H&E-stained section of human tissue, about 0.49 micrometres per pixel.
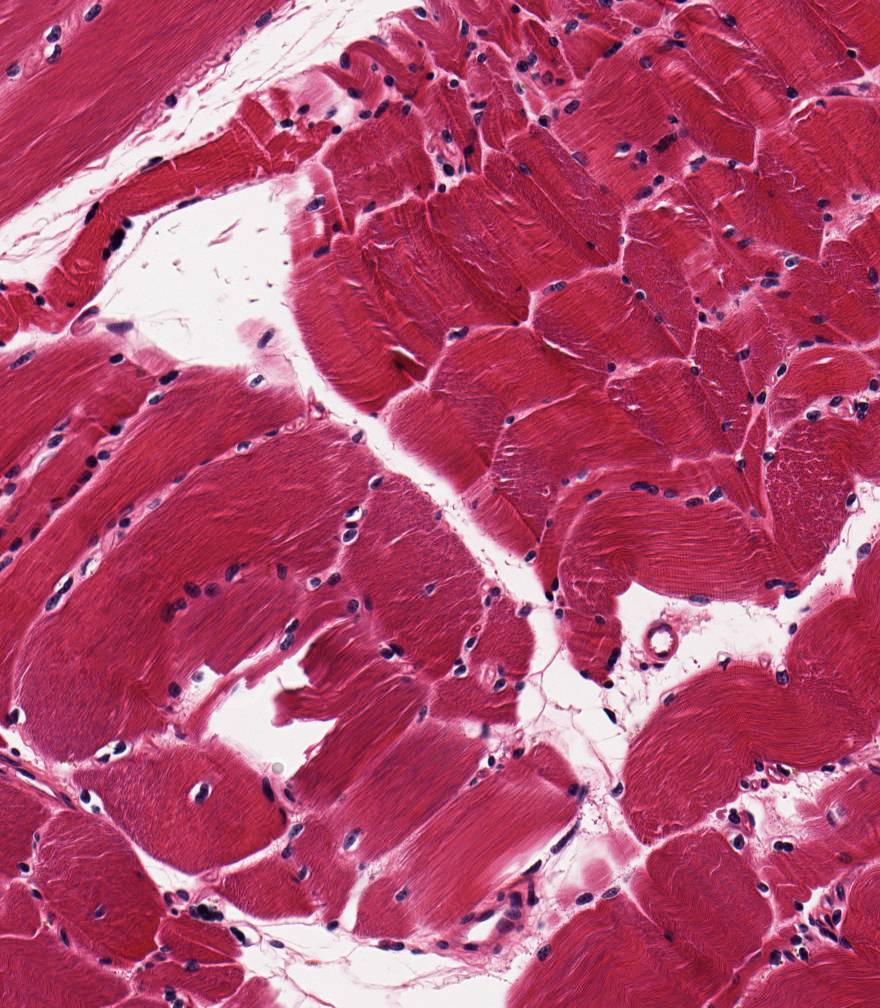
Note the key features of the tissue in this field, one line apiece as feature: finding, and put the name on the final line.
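Fibres: large, eosinophilic, in bundles cut obliquely, running several ways
Nuclei: small, dark, oval, hmm, at the fibre edges, not central
Striations: yes, fine transverse ones in many fibres
Cytoplasm: uniform deep red-pink
Tissue: skeletal muscle, then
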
